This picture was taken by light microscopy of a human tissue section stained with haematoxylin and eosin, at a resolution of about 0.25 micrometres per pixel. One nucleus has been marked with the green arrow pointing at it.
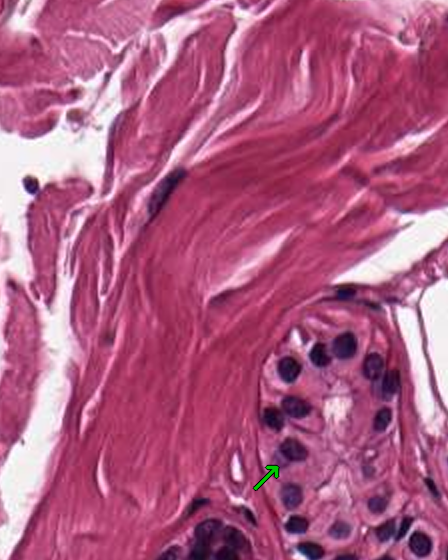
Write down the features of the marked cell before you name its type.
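The nucleus is round to oval, dark purple, and about the same size as the neighbouring nuclei in the same tubule. A modest amount of pale pink cytoplasm surrounds the nucleus, and the cell's outline against its neighbours is indistinct. The cell lies in the outer row of cells of a small round tubule that has a pale central lumen. Type of cell: sweat gland cell.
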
